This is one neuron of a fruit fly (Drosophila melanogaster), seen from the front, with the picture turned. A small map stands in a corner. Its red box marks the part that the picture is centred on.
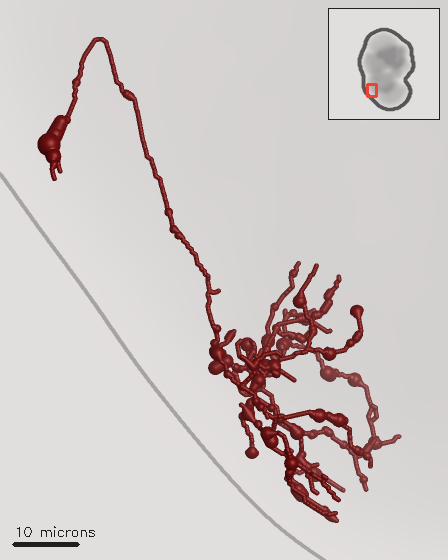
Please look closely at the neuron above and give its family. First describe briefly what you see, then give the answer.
Its cell body lies at the upper left of the picture. From top to bottom in the picture it spans about 75 microns. Its broad class is central-brain intrinsic neuron. Its family is hemilineage LHd2.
